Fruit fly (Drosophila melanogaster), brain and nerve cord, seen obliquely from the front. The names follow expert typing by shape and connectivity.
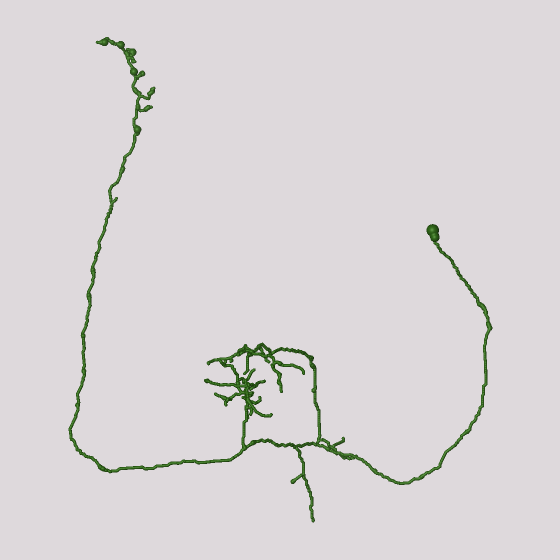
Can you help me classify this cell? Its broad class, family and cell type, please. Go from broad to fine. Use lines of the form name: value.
broad class: central-brain intrinsic neuron
family: class CX
cell type: FS4A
